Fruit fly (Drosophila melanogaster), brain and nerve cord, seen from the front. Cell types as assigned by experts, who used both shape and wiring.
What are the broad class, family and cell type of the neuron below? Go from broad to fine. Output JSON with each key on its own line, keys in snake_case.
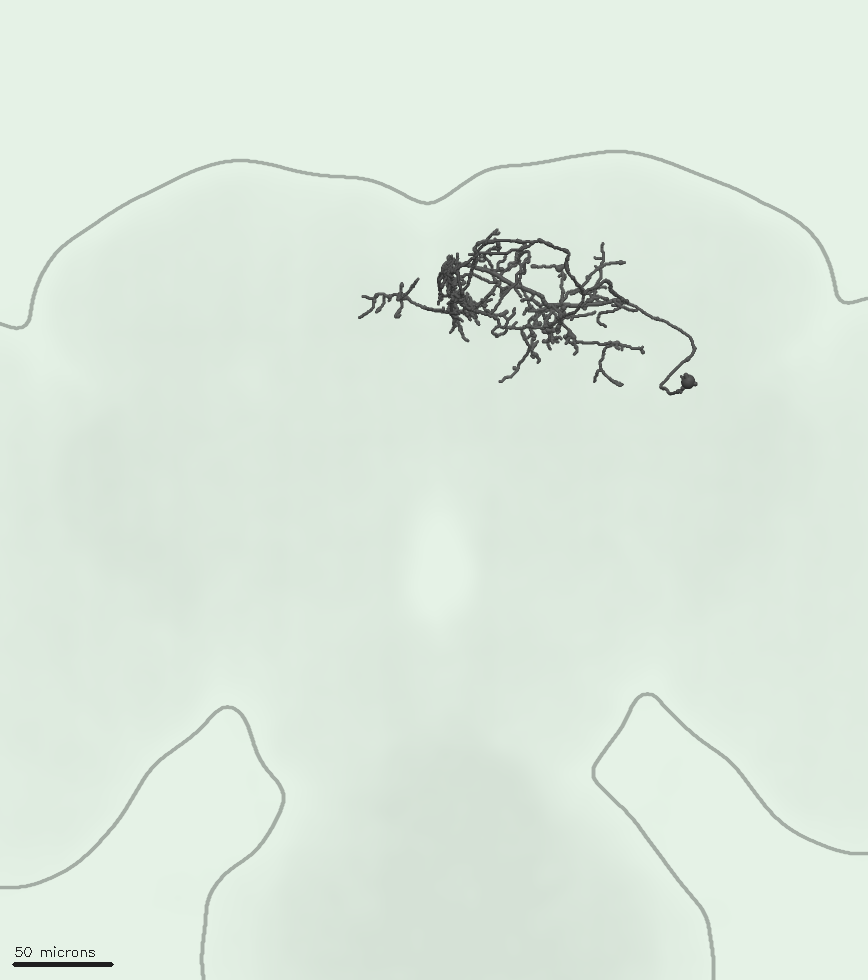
{
 "broad_class": "central-brain intrinsic neuron",
 "family": "hemilineage AOTUv2",
 "cell_type": "SMP036"
}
